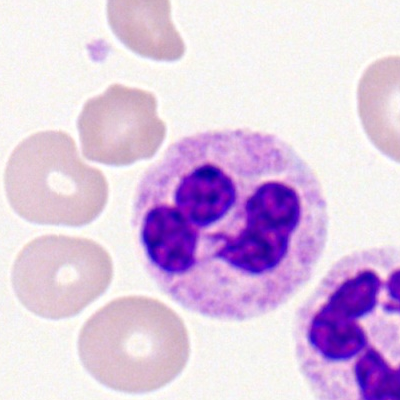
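Segmented neutrophil, stained blood smear. Nucleus divided into several separate lobes linked by thin strands; chromatin dark purple, coarsely clumped. Cytoplasm plentiful, pale pinkish-lilac, with fine lilac granules scattered evenly throughout.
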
